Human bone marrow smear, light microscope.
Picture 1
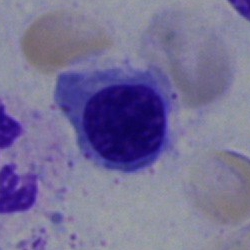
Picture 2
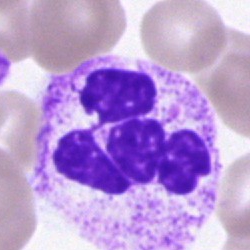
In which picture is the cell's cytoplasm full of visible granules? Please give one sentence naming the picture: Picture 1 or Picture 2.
A large number of visible granules is seen in the cytoplasm of the cell in picture 2.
